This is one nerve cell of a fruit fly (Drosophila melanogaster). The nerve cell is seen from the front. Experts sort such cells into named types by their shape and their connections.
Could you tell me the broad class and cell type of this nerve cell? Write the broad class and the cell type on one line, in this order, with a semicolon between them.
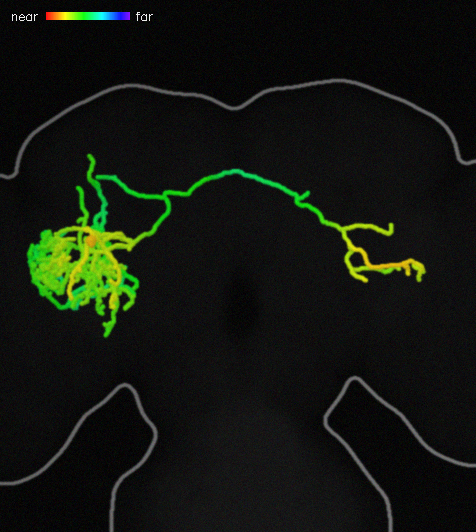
central-brain intrinsic neuron; AVLP444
